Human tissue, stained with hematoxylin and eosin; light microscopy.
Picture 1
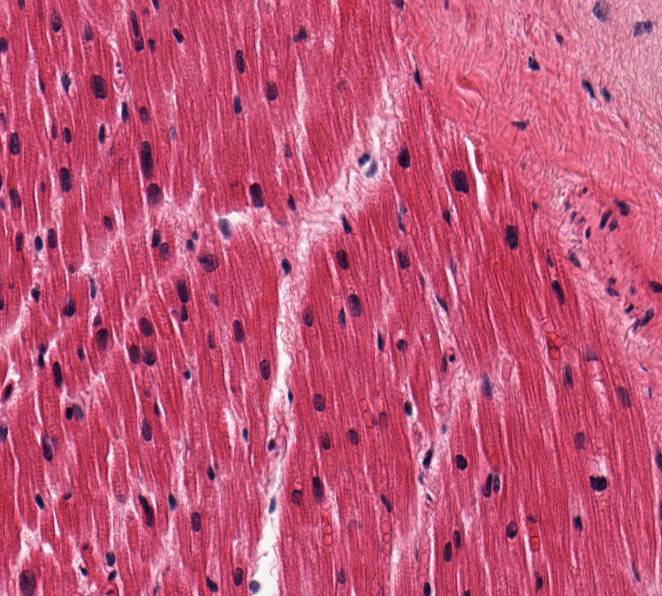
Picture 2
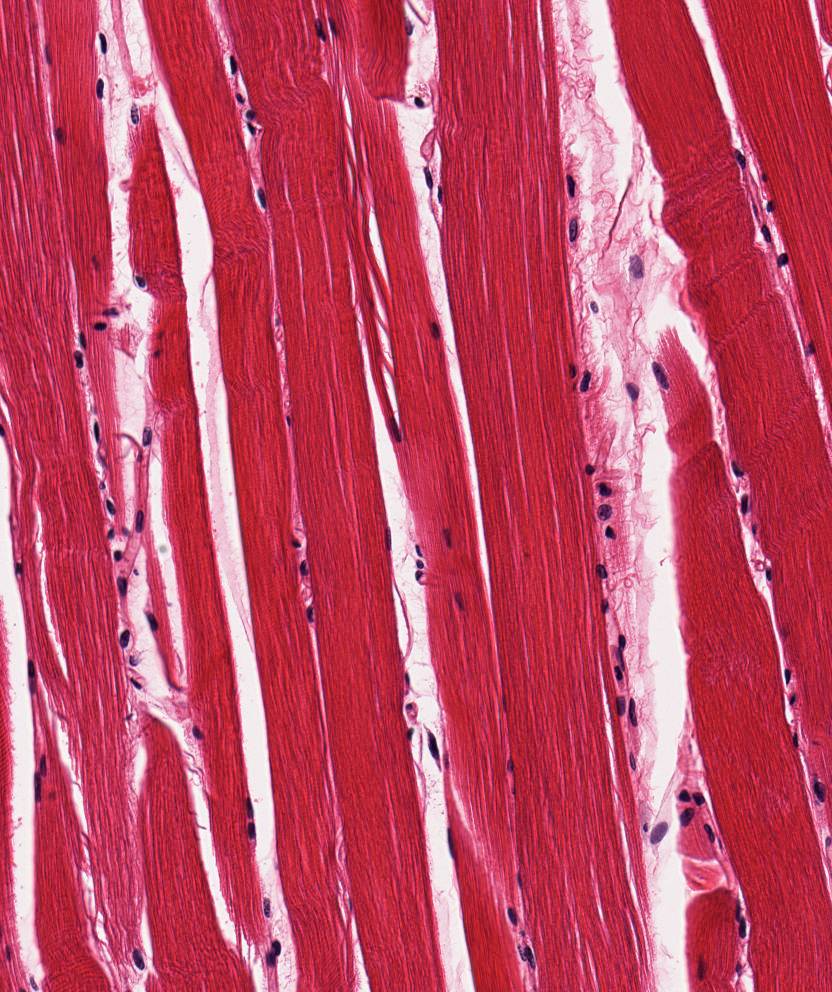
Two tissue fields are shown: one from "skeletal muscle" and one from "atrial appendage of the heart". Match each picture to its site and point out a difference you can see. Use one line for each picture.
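Picture 1 shows tissue from the atrial appendage of the heart. Each muscle fibre has oval nuclei lying in the centre of the fibre.
Picture 2 shows tissue from the skeletal muscle. The dark, elongated nuclei lie at the edges of the fibres rather than in their centres.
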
